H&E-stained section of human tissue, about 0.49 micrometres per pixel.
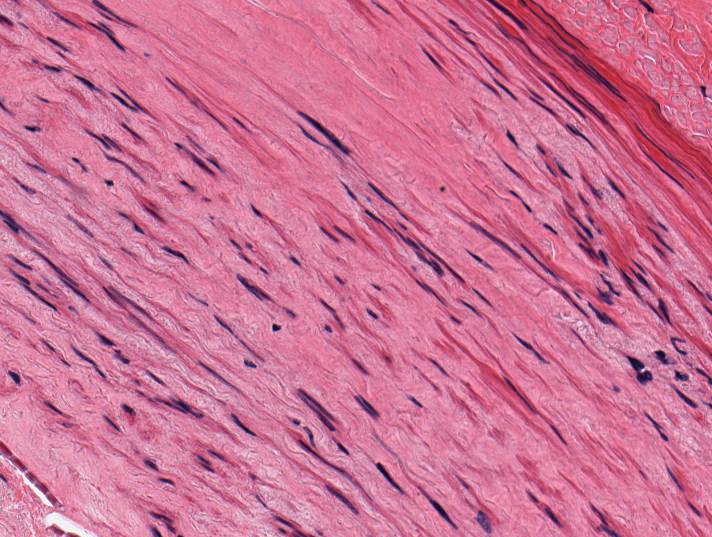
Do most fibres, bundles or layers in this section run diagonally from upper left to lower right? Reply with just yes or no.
Yes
